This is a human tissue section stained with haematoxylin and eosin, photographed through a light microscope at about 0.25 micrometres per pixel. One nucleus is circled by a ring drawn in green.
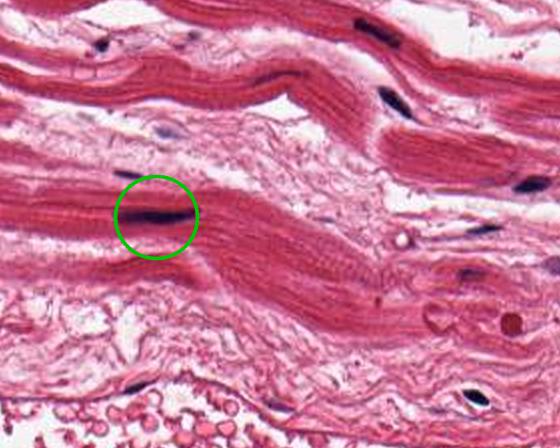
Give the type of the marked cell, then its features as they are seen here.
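This is a cardiomyocyte. The nucleus is a long, narrow rod with tapered ends and a smooth outline, stained evenly dark purple. The nucleus lies in the middle of the cell's width, with its long axis running along the length of the cell. The cytoplasm is deep pink and shows fine lines running lengthwise along the cell. The cell forms a long band that runs alongside other pink bands, with pale, loose, wispy tissue lying above it.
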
